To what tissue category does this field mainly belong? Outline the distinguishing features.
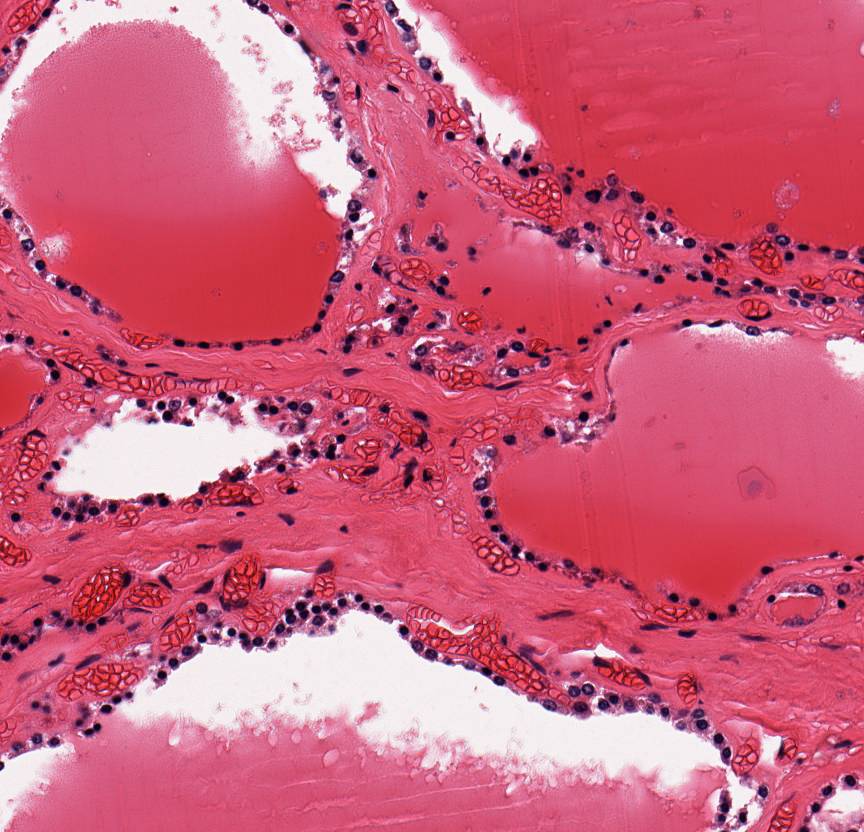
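The structure is the thyroid follicle. Most follicles hold smooth, uniform pink material within a single layer of flattened cells.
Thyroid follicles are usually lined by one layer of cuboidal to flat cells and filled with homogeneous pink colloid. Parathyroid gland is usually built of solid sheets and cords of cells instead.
Many small vessels crowded with red blood cells lie in the septa beneath the linings. The linings are smooth, with no papillary folds projecting into the lumens.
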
